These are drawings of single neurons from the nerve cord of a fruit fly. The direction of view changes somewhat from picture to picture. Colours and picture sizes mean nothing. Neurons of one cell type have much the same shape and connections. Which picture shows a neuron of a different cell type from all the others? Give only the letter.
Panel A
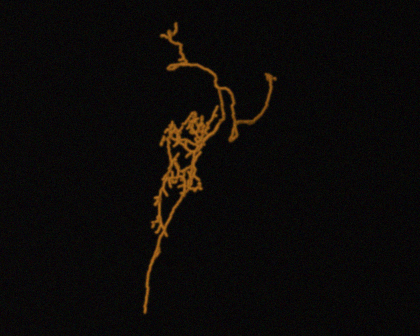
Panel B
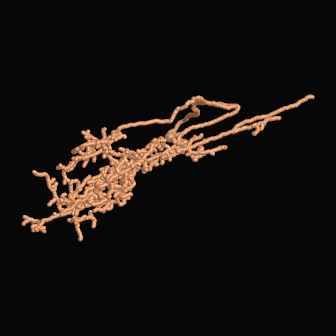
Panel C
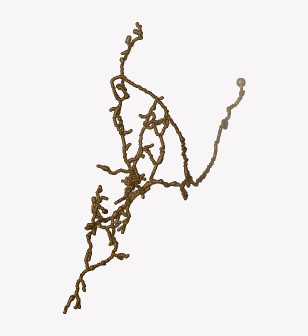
B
